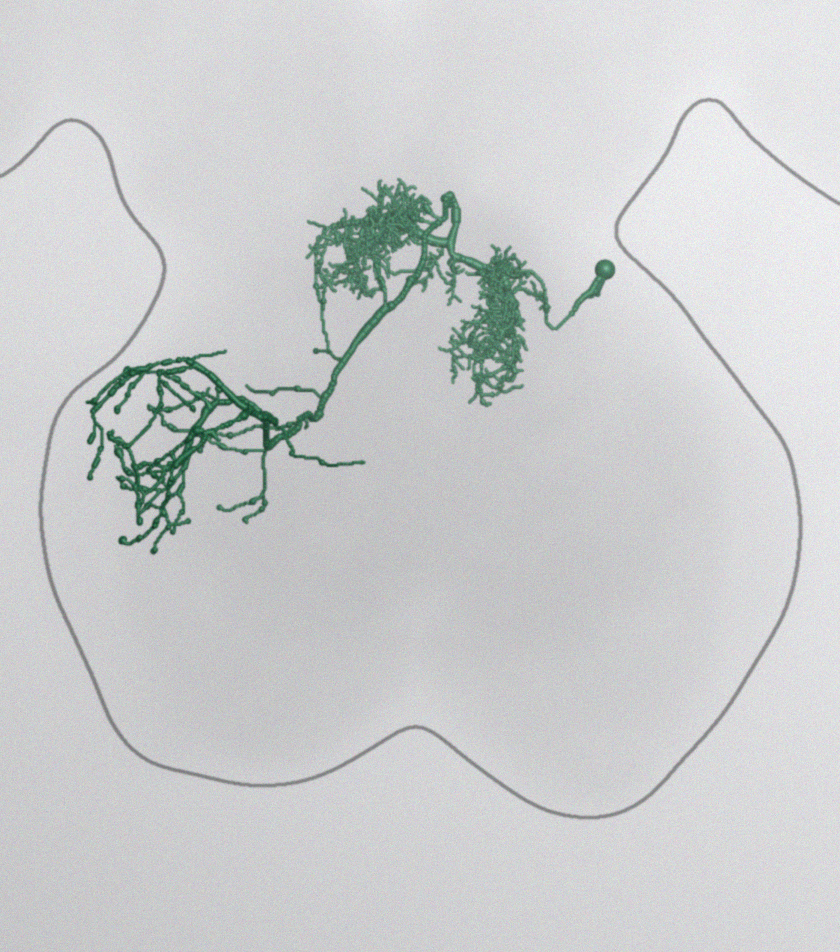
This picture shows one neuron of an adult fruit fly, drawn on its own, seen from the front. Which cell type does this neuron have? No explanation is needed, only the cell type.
INXXX032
